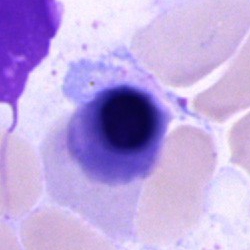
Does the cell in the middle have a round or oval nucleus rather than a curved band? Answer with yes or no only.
Yes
